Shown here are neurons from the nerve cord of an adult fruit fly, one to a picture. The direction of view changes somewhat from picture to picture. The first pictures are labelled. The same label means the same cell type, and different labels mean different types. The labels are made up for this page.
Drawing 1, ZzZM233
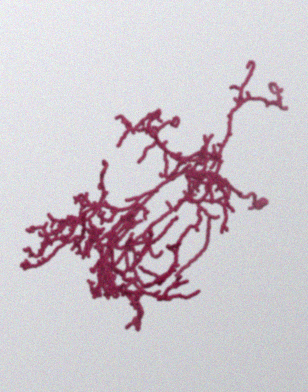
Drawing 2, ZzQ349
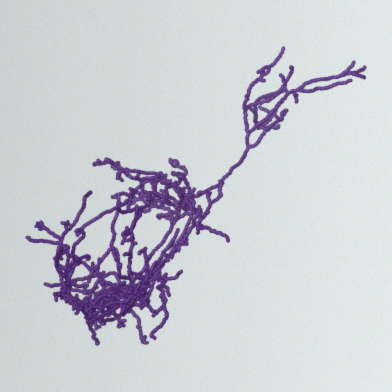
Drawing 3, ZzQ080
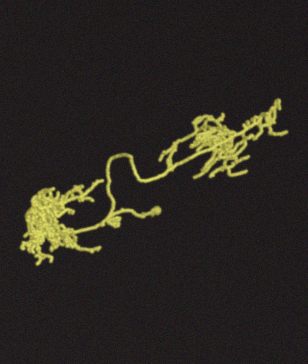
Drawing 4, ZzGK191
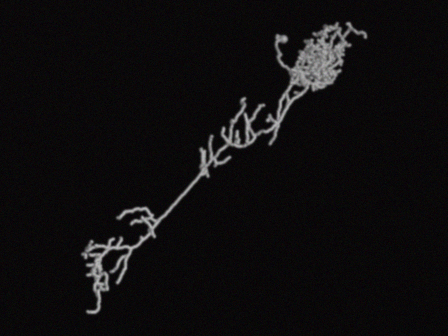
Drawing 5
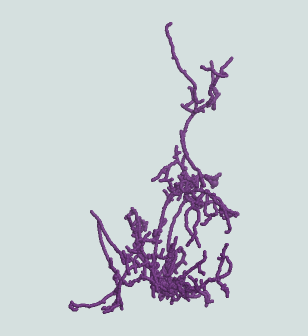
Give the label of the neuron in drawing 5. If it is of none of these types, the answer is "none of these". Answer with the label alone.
ZzQ349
